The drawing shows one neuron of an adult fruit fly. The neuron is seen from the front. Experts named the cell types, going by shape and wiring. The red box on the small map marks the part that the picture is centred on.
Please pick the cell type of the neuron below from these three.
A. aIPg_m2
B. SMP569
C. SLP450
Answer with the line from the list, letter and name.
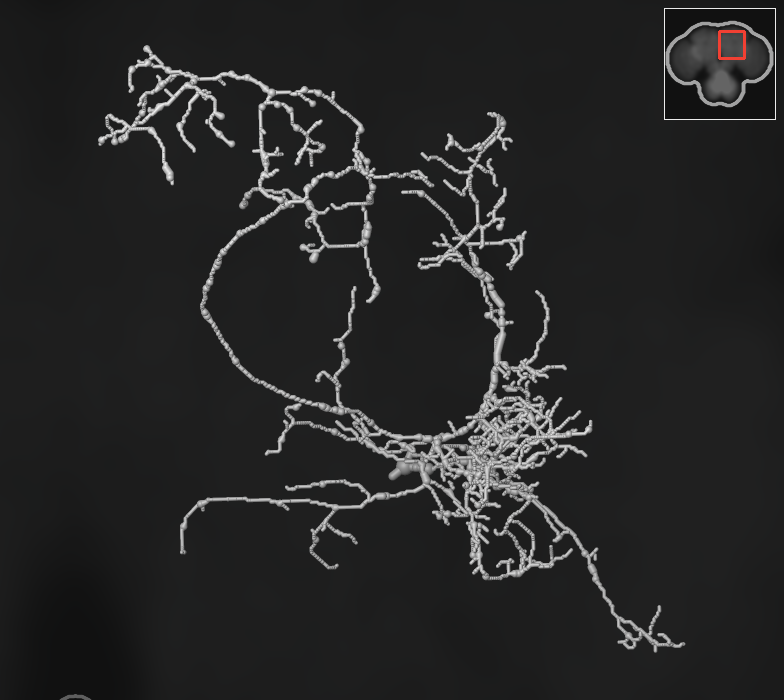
A. aIPg_m2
